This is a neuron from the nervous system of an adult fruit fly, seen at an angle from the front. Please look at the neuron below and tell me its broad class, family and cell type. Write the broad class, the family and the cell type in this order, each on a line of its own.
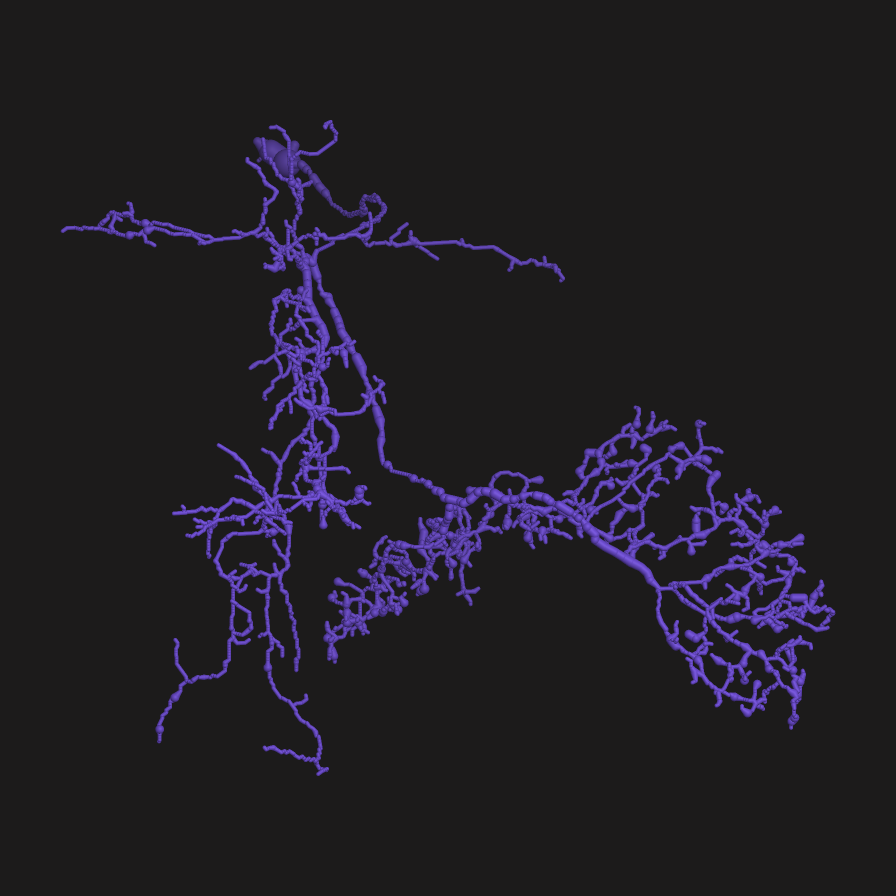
central-brain intrinsic neuron
hemilineage DL1_dorsal
FB5I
